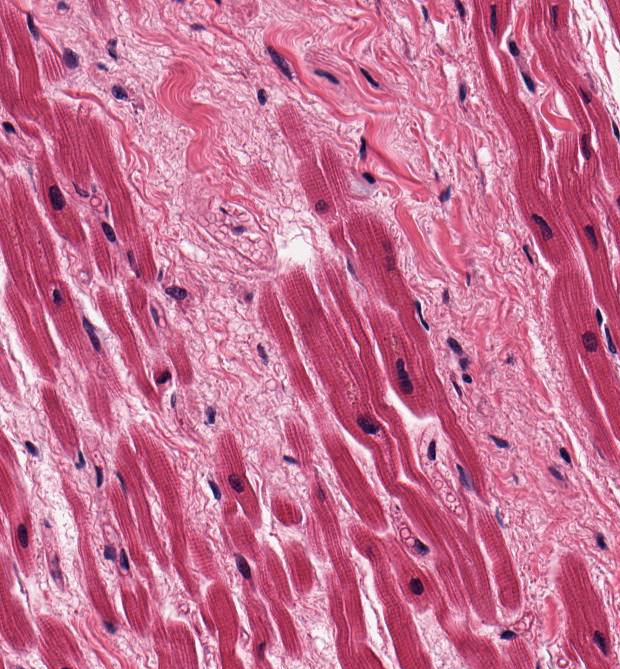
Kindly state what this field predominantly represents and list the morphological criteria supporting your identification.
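The main tissue here is myocardium, its deep pink fibres finely cross-striated along their length, some branching to join neighbours.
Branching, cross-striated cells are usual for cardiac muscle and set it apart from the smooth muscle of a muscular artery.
A broad band of pale pink loose connective tissue, with wavy collagen bundles near the top, crosses the upper middle between bundles.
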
